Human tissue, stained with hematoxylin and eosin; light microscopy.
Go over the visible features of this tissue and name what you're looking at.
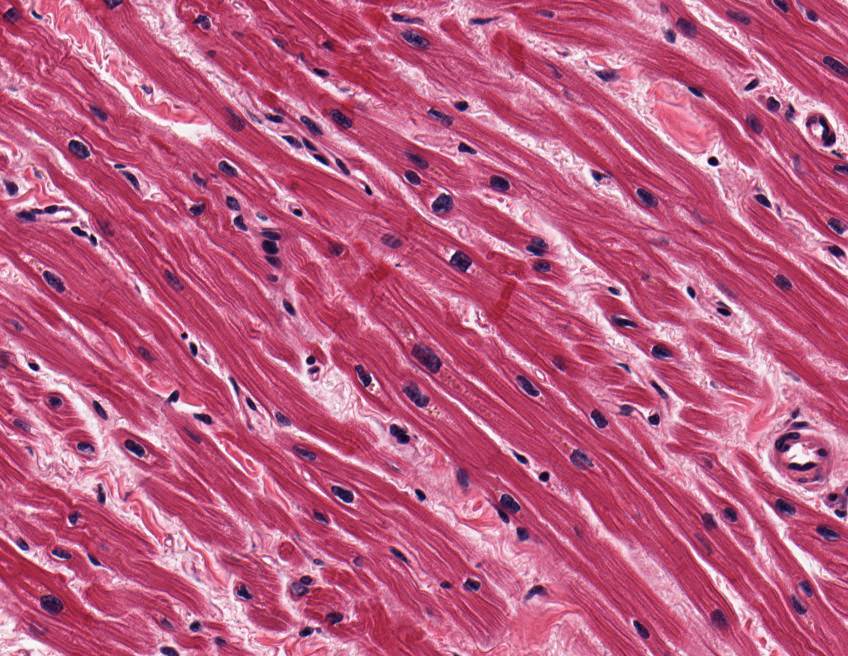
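The muscle fibres branch and join neighbouring fibres. Their oval nuclei lie centrally, and several in the centre of the field show a pale clear zone at their ends. The cytoplasm stains deep pink with fine lengthwise striations. This is atrial appendage of the heart.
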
